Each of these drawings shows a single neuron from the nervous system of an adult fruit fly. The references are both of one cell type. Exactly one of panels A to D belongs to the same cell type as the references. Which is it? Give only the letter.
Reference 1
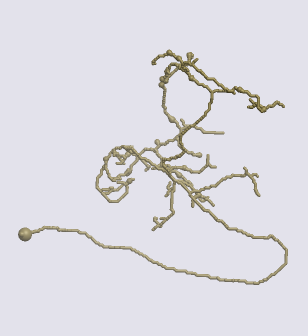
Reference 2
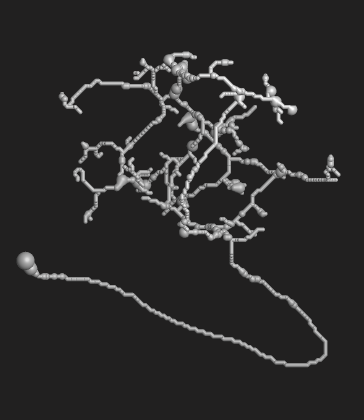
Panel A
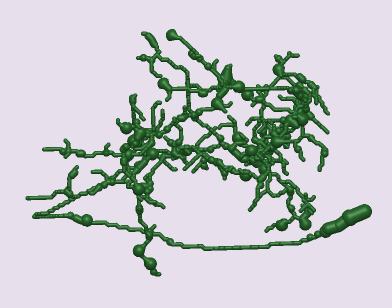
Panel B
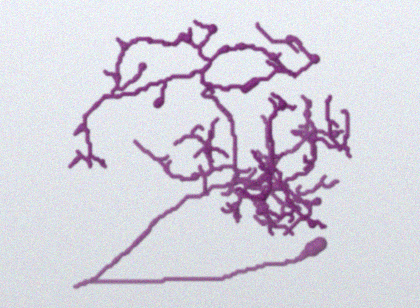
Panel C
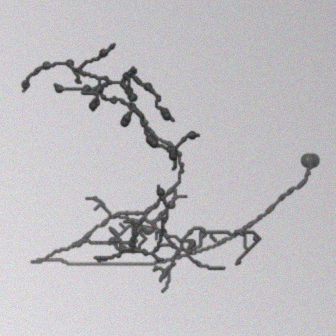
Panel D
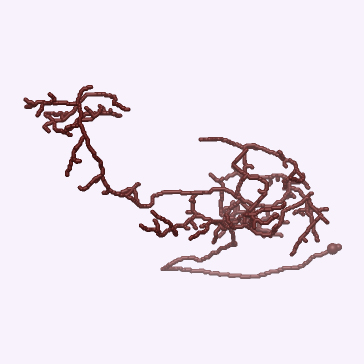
C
